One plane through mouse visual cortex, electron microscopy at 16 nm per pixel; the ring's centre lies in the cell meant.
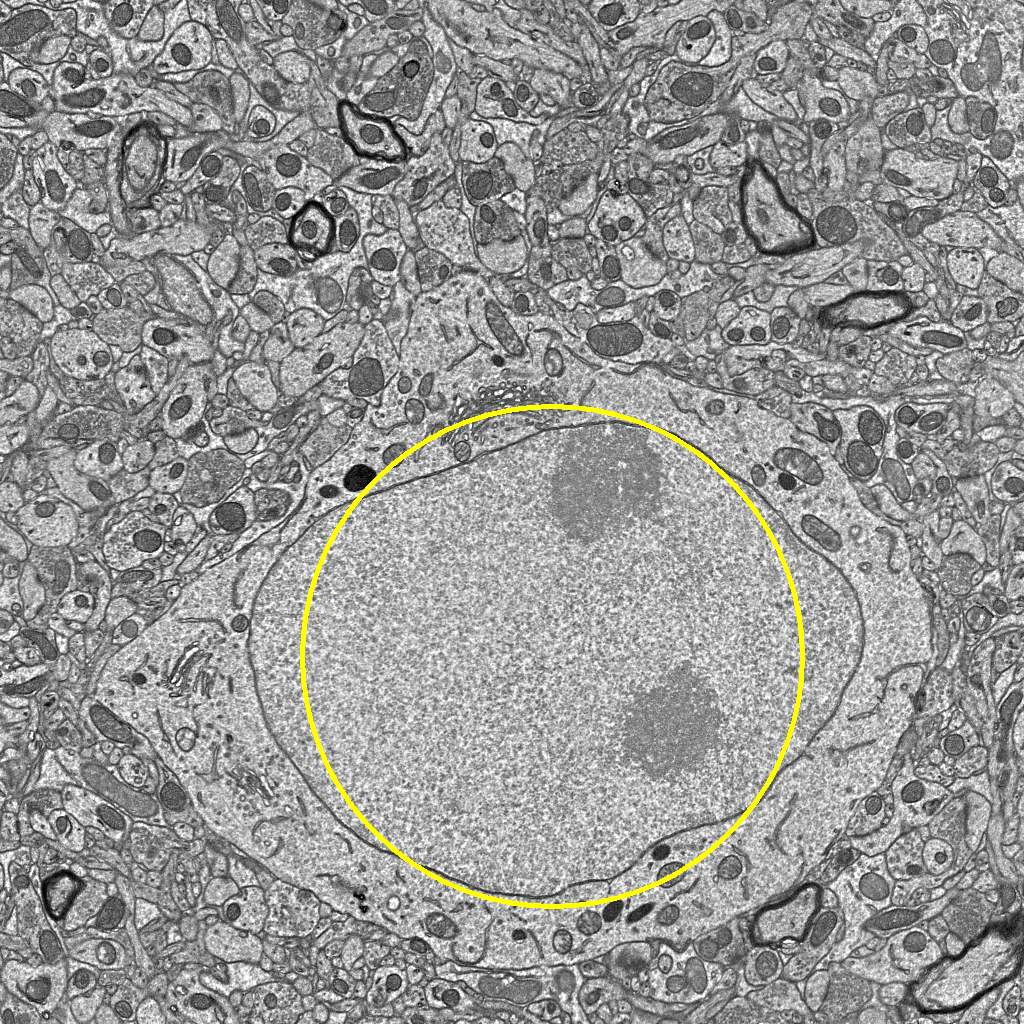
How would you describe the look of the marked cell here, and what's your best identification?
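A smooth nuclear envelope, free of deep folds, encloses the nucleus. On its left side the cell body narrows to a tapering point. Stacks of flat, curved membranes lie in the cytoplasm left of the nucleus. The cell is an excitatory neuron.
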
